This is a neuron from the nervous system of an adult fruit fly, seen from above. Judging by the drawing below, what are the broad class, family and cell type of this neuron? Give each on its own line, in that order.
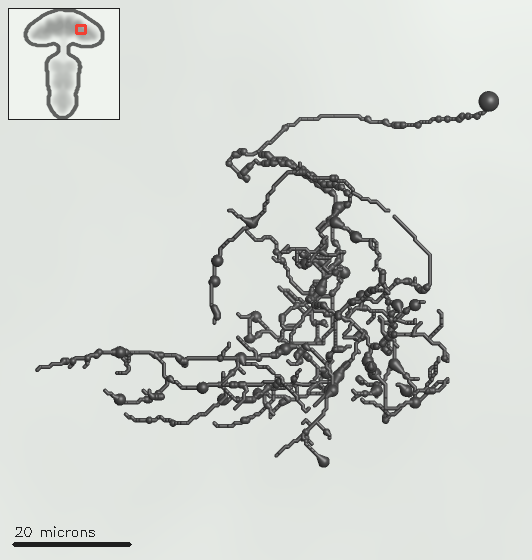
central-brain intrinsic neuron
hemilineage LHl1
CB2764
